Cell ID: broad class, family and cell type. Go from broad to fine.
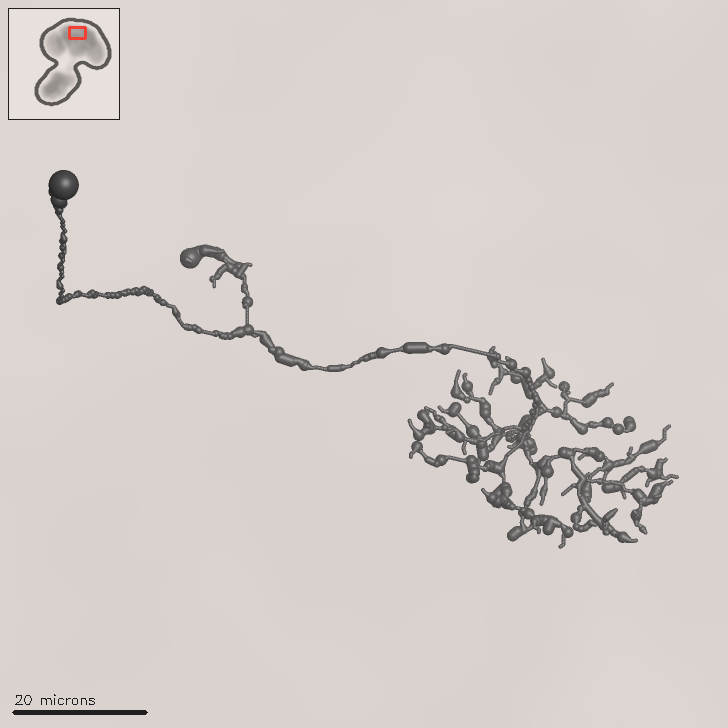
central-brain intrinsic neuron; hemilineage EBa1; ER3w_c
